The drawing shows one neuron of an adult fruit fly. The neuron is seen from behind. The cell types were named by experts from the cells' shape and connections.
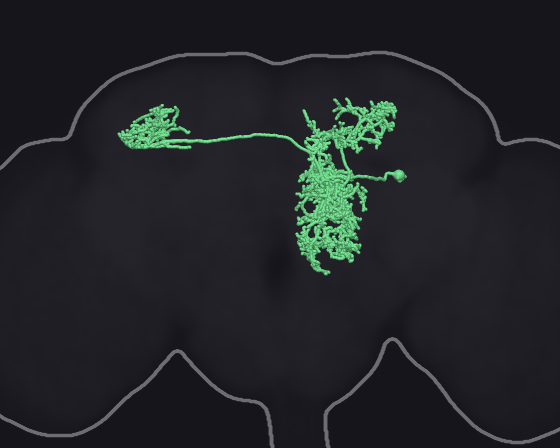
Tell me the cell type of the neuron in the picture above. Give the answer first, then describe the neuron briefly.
The cell type is AOTU042. Its broad class is central-brain intrinsic neuron. The cell body can be seen on the right of the picture. Dozens of branch ends can be seen.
